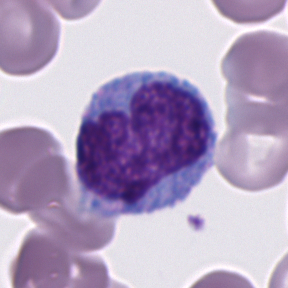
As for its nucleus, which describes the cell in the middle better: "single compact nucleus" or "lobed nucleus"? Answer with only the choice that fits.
Lobed nucleus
